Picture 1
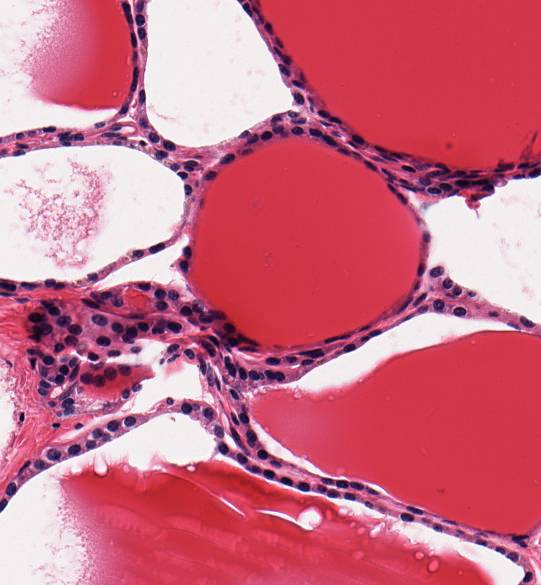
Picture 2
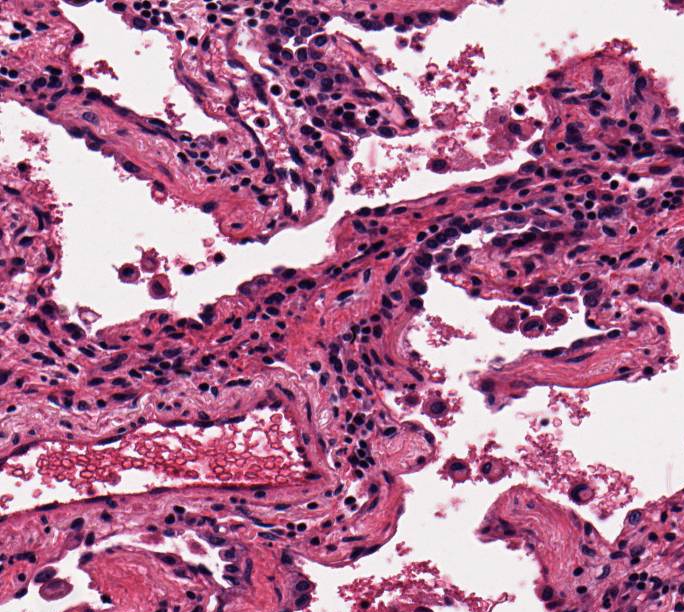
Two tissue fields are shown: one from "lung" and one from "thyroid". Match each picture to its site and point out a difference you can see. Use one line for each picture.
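Picture 1 – thyroid. The field is filled by large rounded follicles of varying size, separated by thin partitions.
Picture 2 – lung. No glands are present in the field.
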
